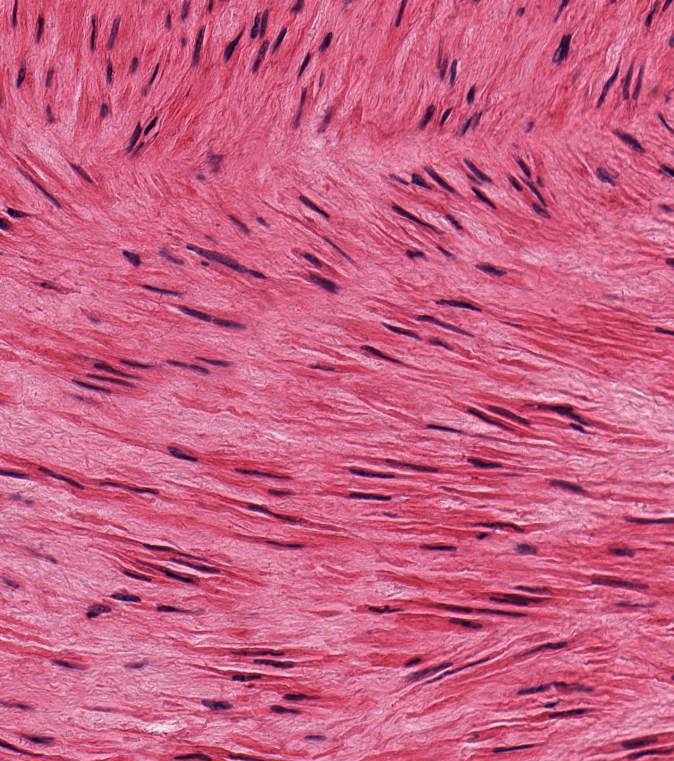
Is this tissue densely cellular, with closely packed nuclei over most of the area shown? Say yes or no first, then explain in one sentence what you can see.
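No. The nuclei are scattered singly with plenty of pink material between them rather than crowded together.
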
